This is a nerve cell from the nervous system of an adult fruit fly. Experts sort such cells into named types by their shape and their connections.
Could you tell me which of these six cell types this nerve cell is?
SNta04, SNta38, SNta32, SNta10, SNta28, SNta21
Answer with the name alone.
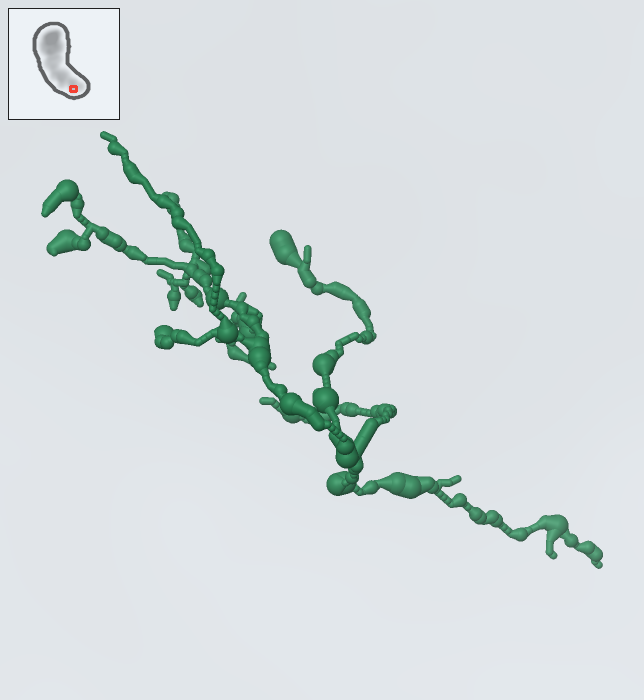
SNta21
